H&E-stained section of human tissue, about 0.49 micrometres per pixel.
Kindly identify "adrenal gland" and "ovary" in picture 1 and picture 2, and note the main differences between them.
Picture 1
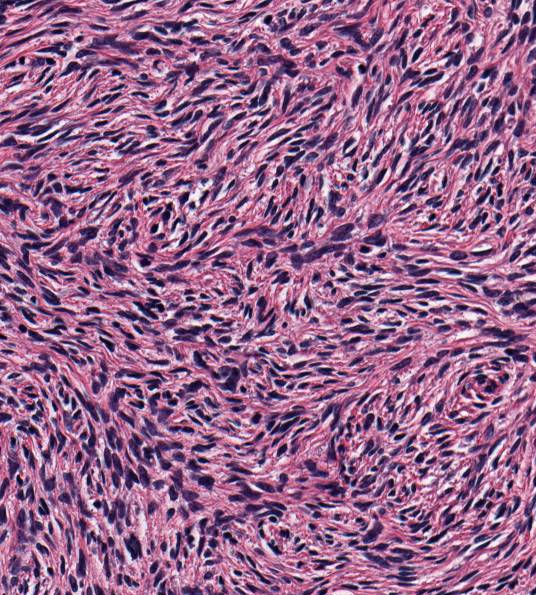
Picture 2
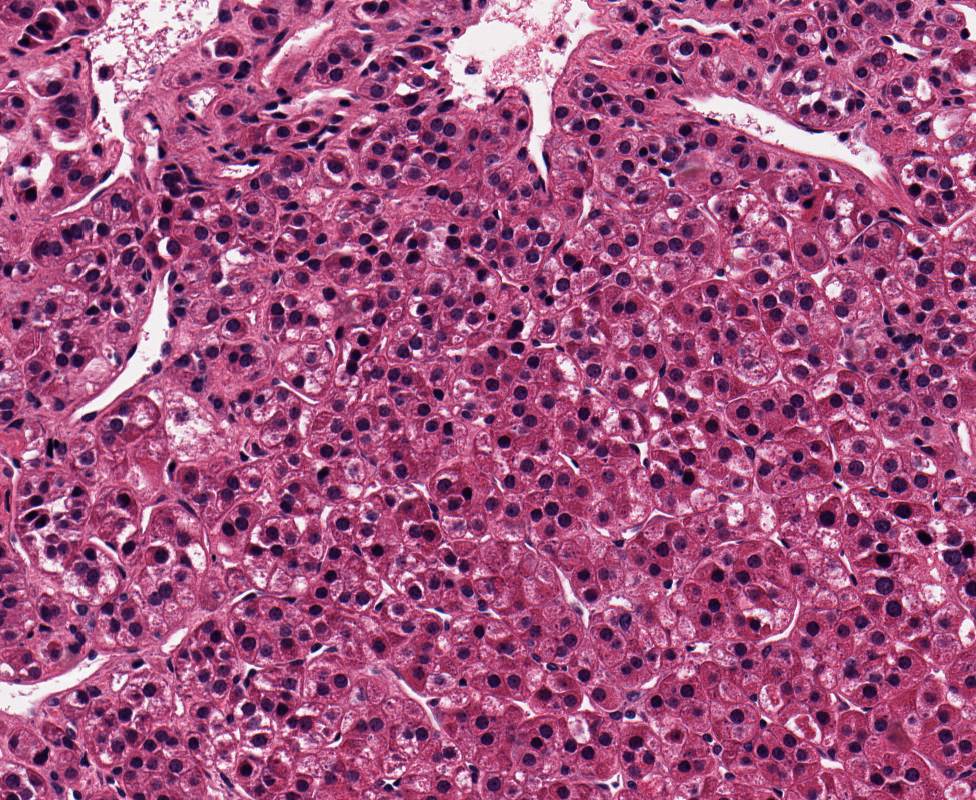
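Picture 1's the ovary and picture 2 the adrenal gland. The ovary has spindle cells in short interlacing fascicles that change direction across the field and curve into swirling, whorled bundles at the lower right. Their nuclei are elongated and dark, many with tapered or wavy ends, set in scant, ill-defined pale pink cytoplasm without clear cell borders. In the adrenal gland, polygonal cells with distinct borders sit in small nests and short cords with no glandular lumens, their cytoplasm abundant and eosinophilic, with many cells pale and finely vacuolated.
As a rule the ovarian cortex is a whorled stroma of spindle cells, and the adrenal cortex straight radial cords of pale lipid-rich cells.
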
